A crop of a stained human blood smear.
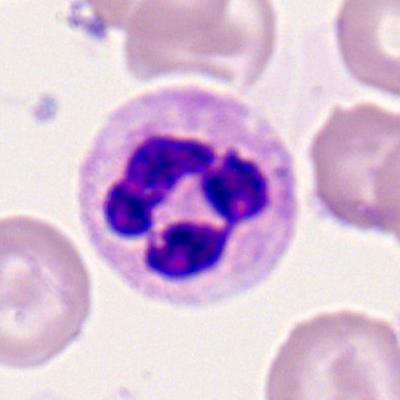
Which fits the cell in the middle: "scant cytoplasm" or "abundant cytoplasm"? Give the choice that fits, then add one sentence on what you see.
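Abundant cytoplasm. There is plenty of pale pinkish-lilac cytoplasm around the nucleus.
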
